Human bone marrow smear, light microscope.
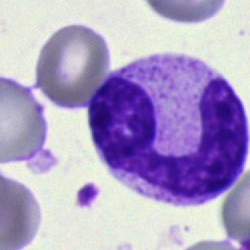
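Band neutrophil. Round, smooth outline. Nucleus curved into a U shape, opening facing upward. Pale lilac cytoplasm fills the hollow of the U; no vacuoles.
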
